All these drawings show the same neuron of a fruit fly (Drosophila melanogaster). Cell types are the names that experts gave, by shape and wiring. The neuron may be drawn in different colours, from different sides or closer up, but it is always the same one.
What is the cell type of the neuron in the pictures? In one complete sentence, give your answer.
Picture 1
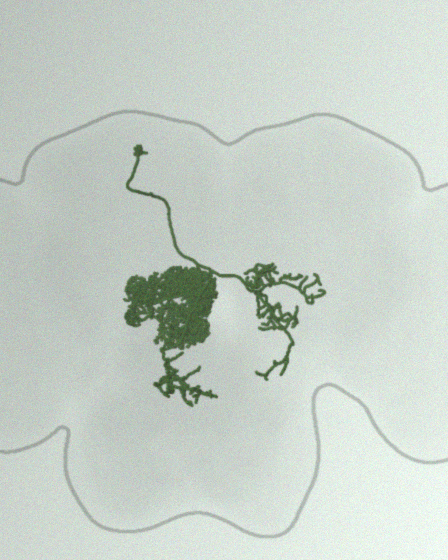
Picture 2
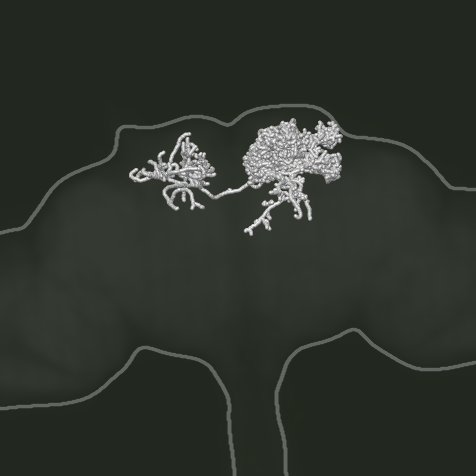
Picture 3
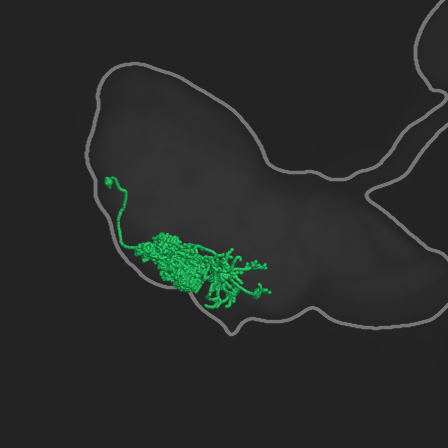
It is ALBN1 that names the cell type of this neuron.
